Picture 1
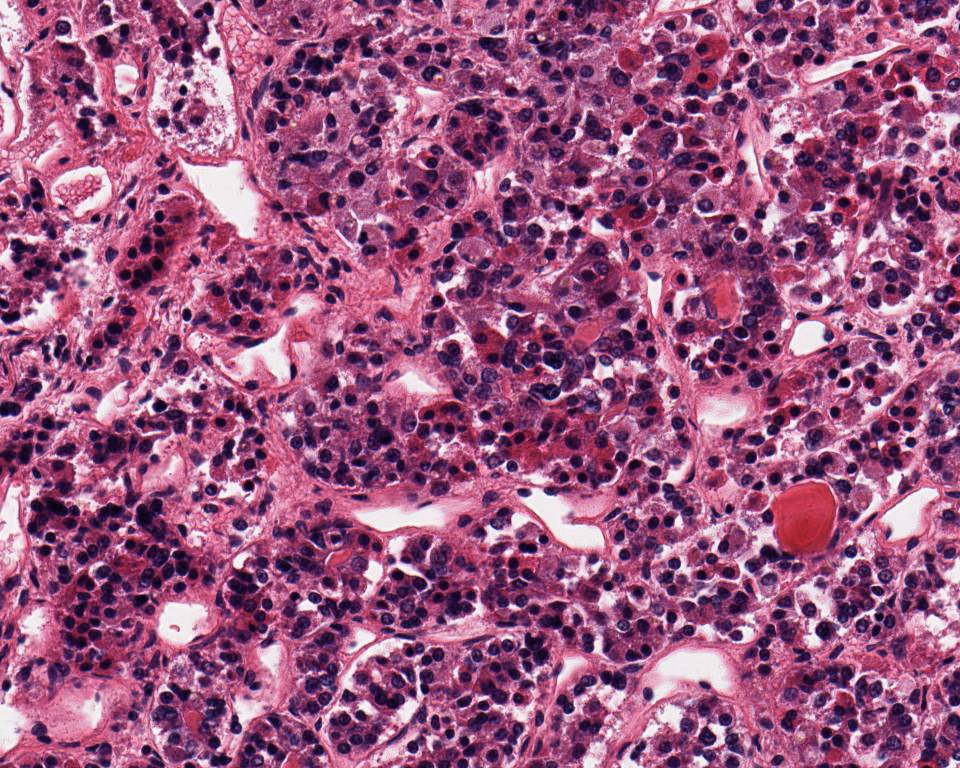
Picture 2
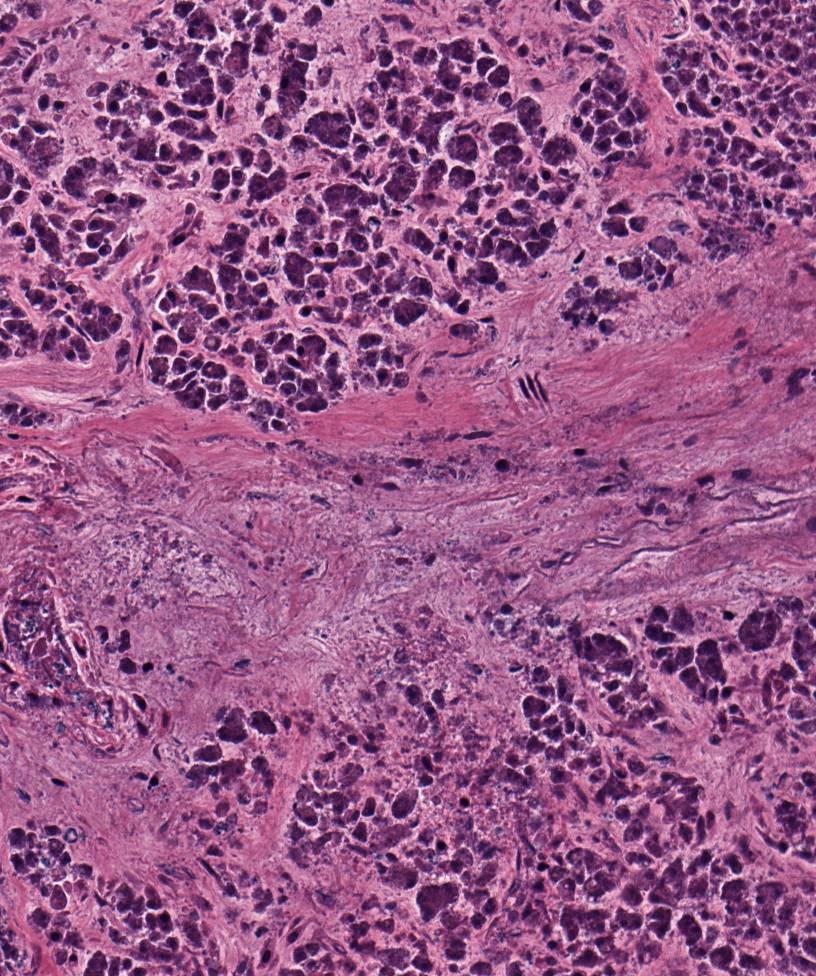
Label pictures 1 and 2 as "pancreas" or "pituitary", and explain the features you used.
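The pituitary is picture 1, the pancreas picture 2. Look first at the pituitary: its cells gather in rounded nests across the whole field, parted by thin pink septa. Many have pale, weakly stained cytoplasm, making the nests look mixed, not uniform. Thin-walled, mostly empty vascular channels run between nests in scant, delicate stroma. In the pancreas, crowded groups of dark purple cells fill the top and bottom, divided by a dense pink collagen band across the middle. These cells sit in small rounded clusters parted by narrow white clefts. Below the band, at lower centre-left, lies a pale, granular, loosely textured area.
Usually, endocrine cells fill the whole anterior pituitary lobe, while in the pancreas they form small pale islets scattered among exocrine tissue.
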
